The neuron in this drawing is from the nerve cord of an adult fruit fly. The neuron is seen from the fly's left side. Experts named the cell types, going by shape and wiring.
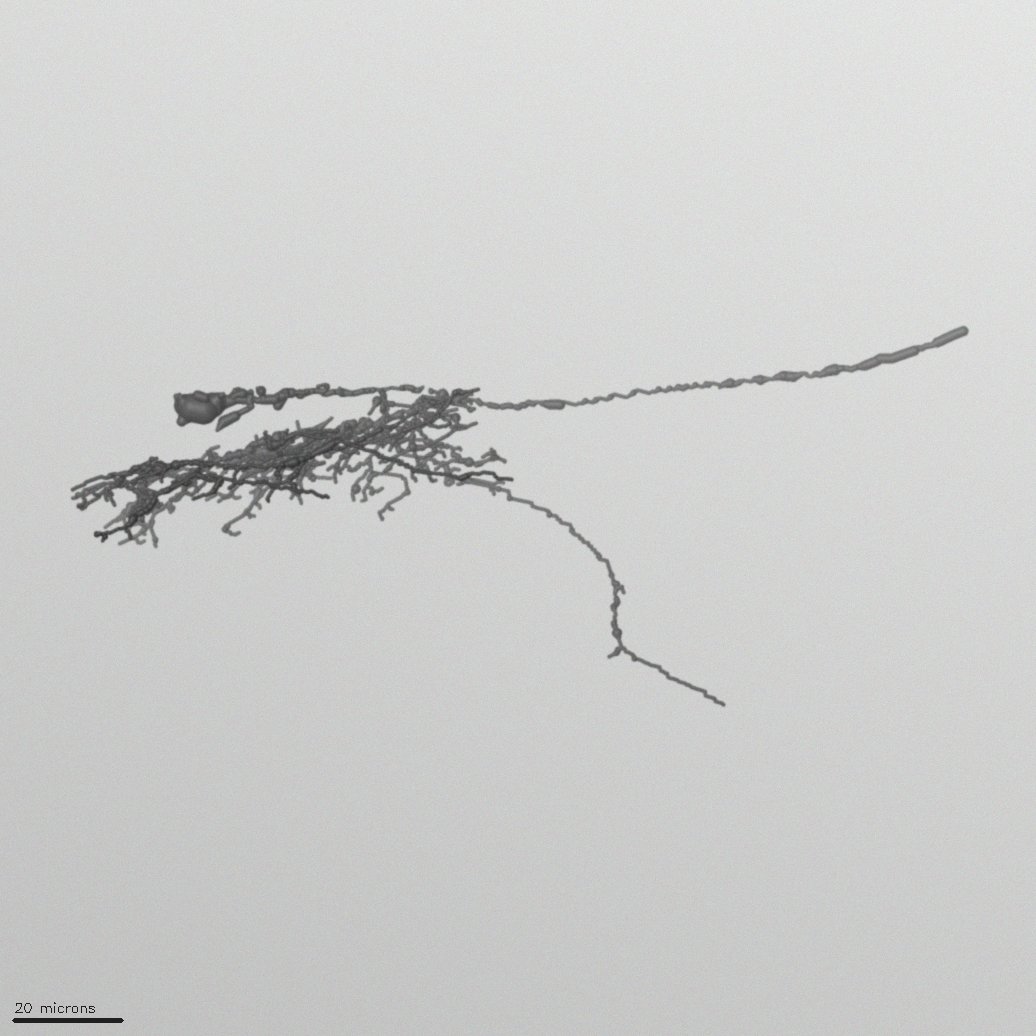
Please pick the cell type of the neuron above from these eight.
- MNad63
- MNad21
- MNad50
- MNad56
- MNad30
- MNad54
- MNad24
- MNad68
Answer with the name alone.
MNad24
